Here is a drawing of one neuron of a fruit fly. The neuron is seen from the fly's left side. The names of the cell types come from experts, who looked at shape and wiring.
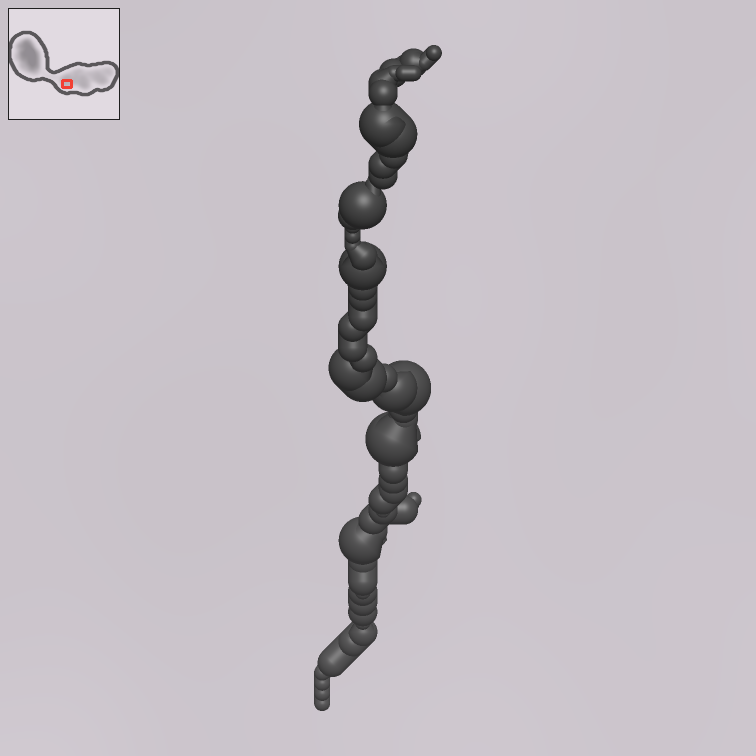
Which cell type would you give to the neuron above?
SNpp39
